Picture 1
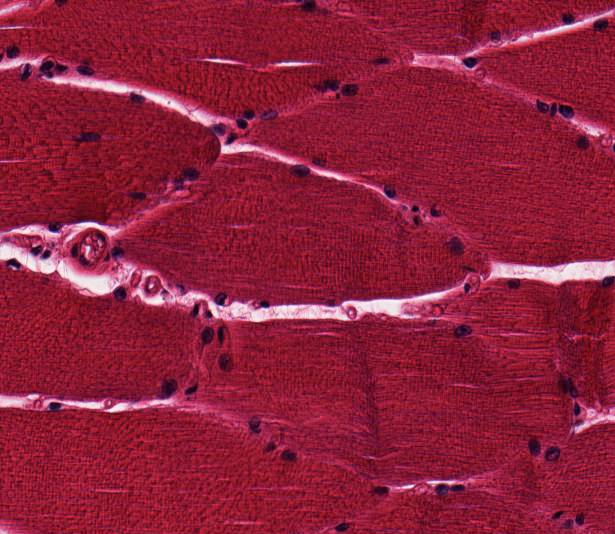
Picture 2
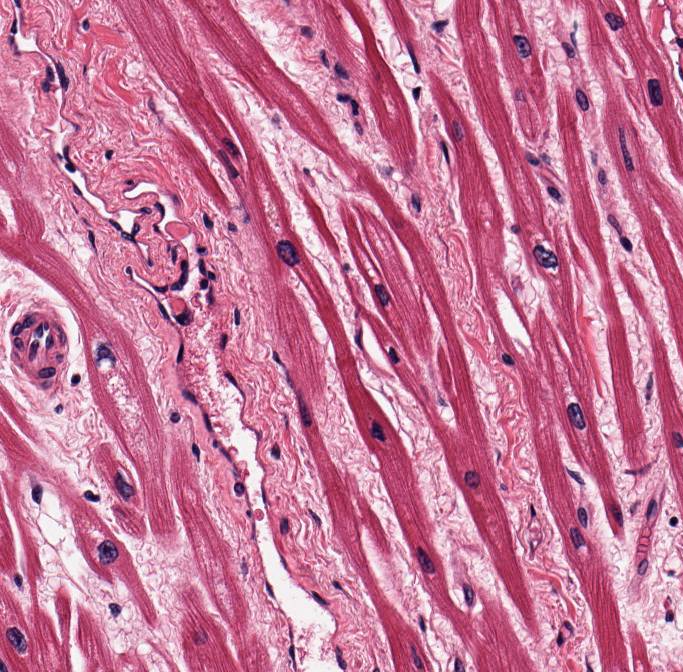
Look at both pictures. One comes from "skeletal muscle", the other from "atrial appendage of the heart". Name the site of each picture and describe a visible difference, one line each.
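Picture 1 is from the skeletal muscle. The dark, flattened nuclei of the fibres lie at their edges, beneath the surface, not in their centres.
Picture 2 is from the atrial appendage of the heart. The muscle fibres have single oval nuclei lying centrally within the fibre.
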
